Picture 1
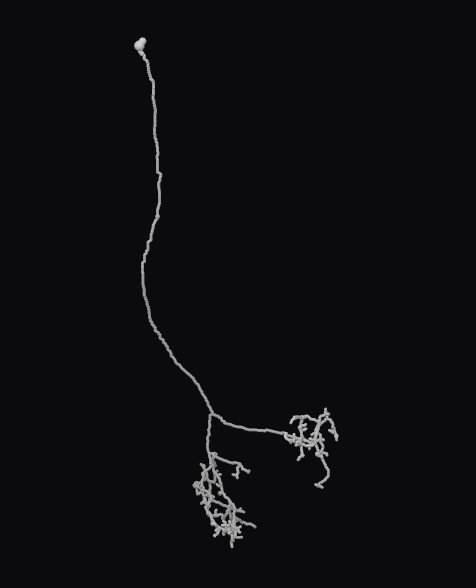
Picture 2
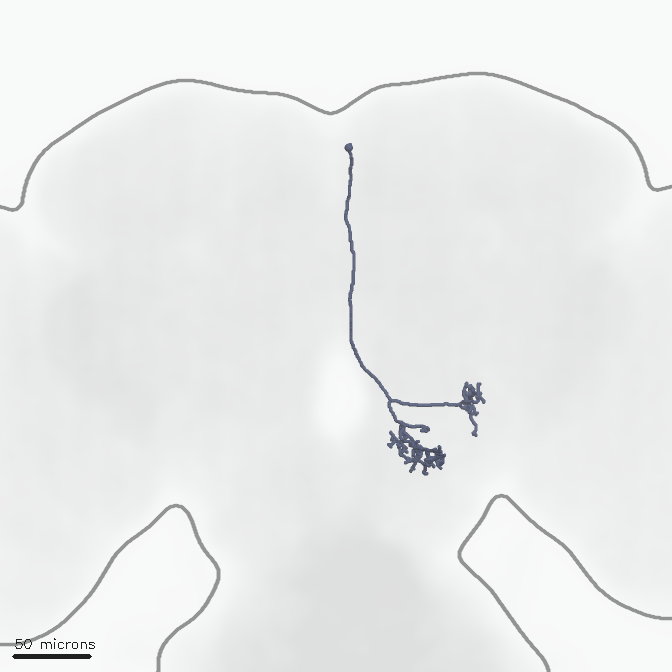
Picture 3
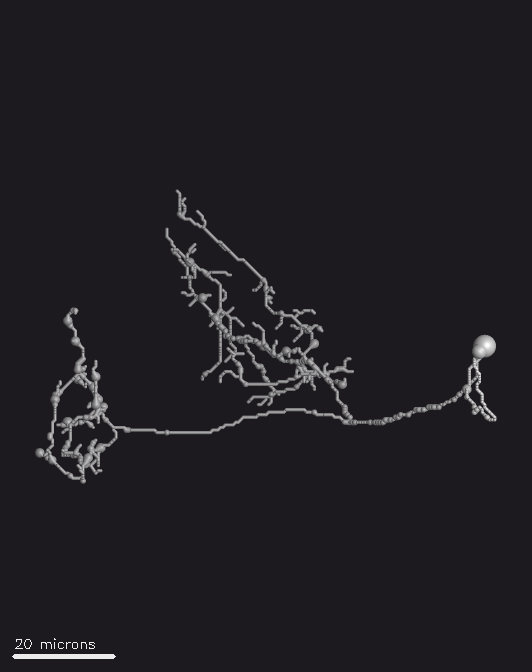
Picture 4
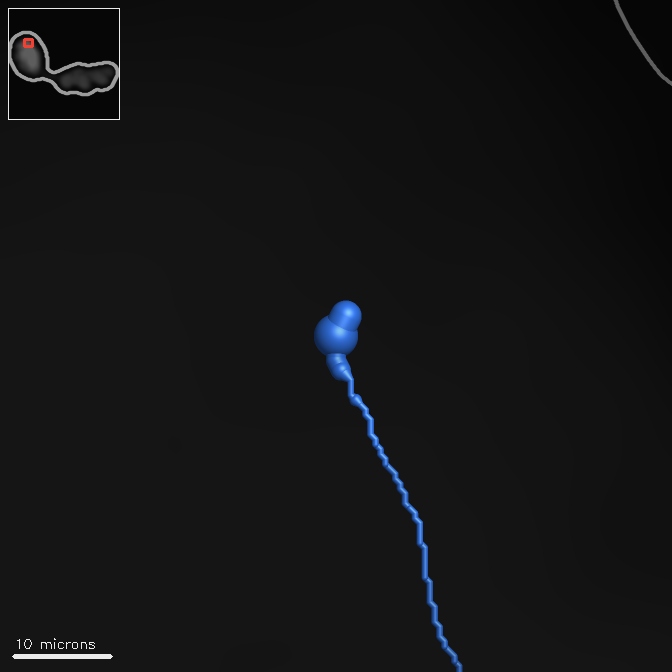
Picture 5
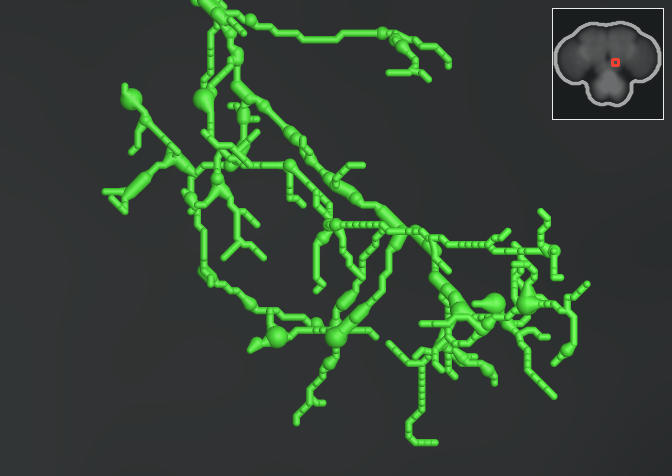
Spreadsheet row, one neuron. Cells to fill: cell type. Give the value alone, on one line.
CB1394_b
